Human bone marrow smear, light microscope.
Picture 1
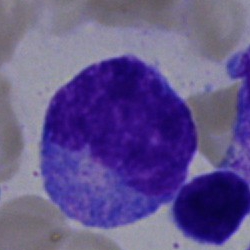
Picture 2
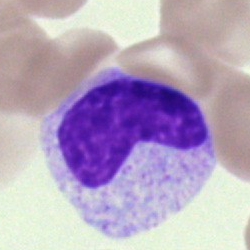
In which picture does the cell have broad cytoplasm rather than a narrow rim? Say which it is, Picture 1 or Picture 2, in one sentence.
Plentiful cytoplasm is found in the cell of picture 2.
